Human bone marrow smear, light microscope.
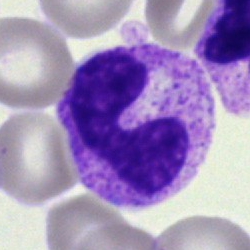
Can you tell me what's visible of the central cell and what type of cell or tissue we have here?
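The central cell has a roughly round, smooth outline. Its nucleus curves into a horseshoe shape, with the indentation opening toward the right, and its chromatin is dense and dark purple. A small rounded bleb projects from the top edge of the cell. This cell is a band neutrophil.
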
